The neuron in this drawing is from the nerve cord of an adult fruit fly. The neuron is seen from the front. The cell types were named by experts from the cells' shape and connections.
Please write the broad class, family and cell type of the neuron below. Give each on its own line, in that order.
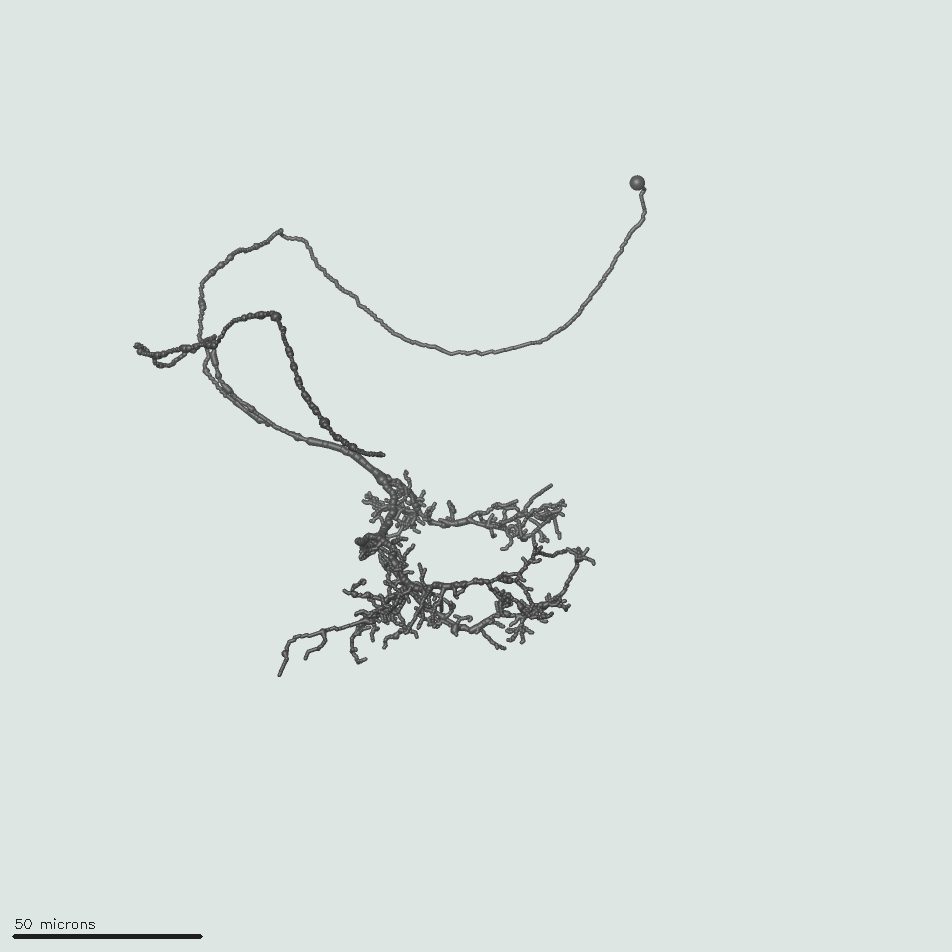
ascending neuron
hemilineage 19B
AN19B036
